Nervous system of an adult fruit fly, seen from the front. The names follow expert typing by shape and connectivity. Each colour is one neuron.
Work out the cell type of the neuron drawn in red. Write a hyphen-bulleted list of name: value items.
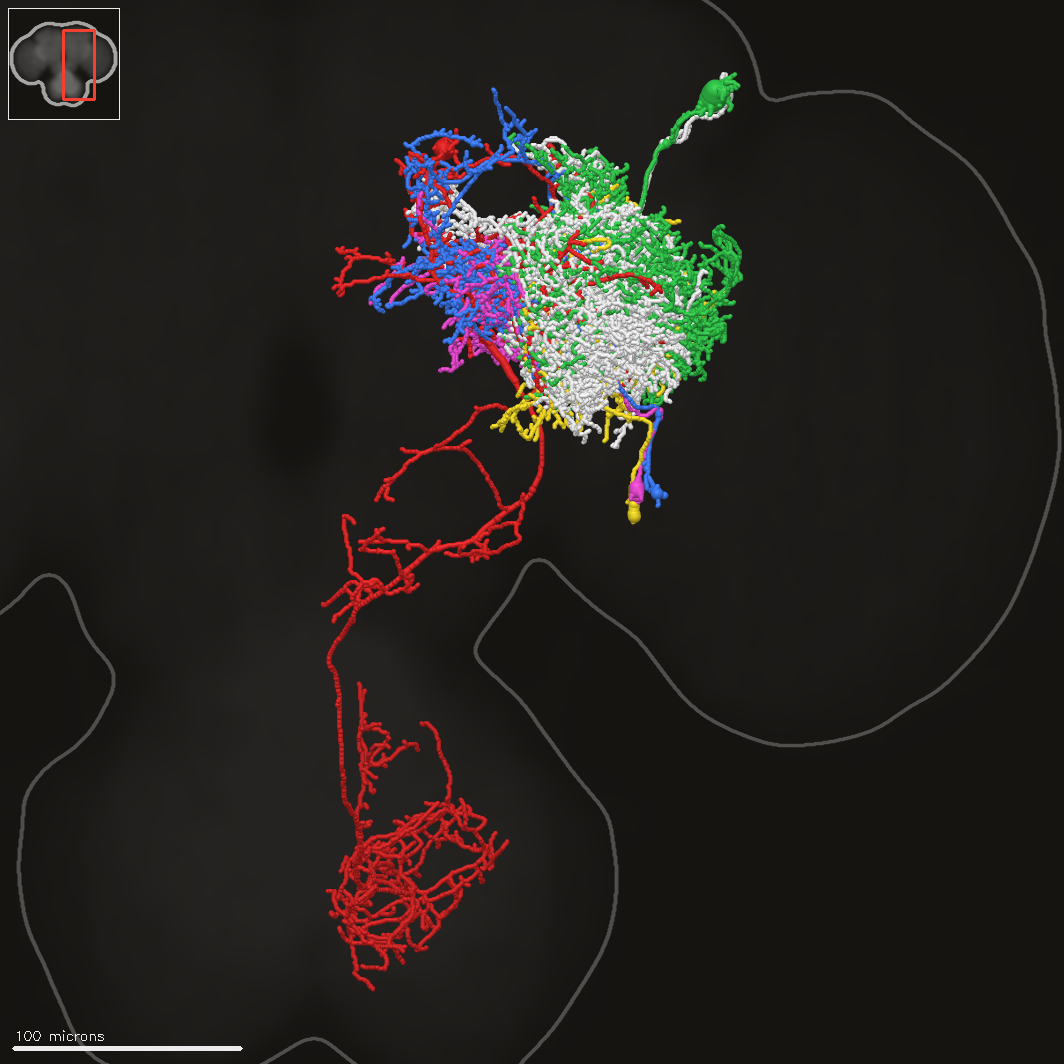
- cell type: DNpe056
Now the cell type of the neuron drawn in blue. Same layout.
- cell type: AVLP370_b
